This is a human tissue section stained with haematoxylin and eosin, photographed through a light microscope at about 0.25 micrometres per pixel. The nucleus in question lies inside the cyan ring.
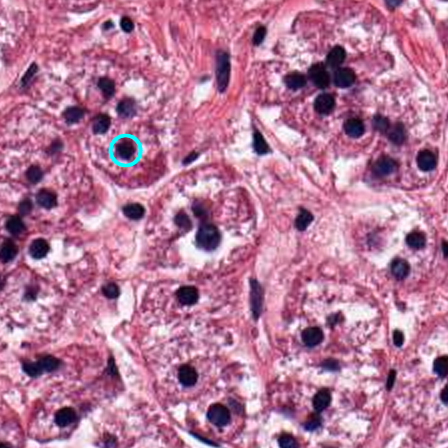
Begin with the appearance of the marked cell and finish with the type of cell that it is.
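The nucleus is round and evenly dark, about the same size as the nuclei of the neighbouring cells. The cytoplasm just below the nucleus looks a deeper red than the paler, more vacuolated cytoplasm elsewhere in the field. The cell lies within a rounded cluster of similar cells, and thin pink strands of fibres separate this cluster from the clusters next to it. Type of cell: adrenal cortical cell.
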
